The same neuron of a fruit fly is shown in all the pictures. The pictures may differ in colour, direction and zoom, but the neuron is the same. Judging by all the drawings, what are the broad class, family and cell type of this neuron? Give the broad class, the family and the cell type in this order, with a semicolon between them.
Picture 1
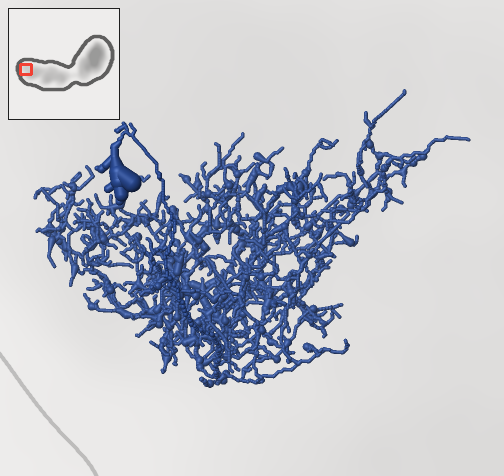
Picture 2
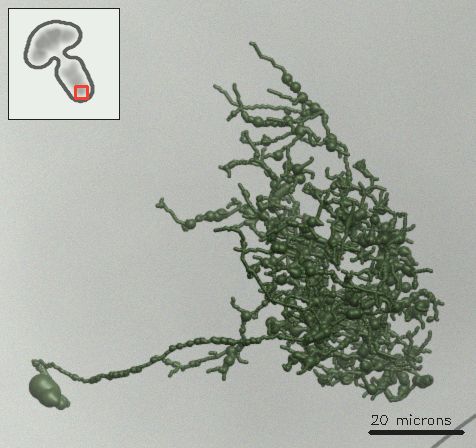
nerve-cord intrinsic neuron; hemilineage 01A; IN01A051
